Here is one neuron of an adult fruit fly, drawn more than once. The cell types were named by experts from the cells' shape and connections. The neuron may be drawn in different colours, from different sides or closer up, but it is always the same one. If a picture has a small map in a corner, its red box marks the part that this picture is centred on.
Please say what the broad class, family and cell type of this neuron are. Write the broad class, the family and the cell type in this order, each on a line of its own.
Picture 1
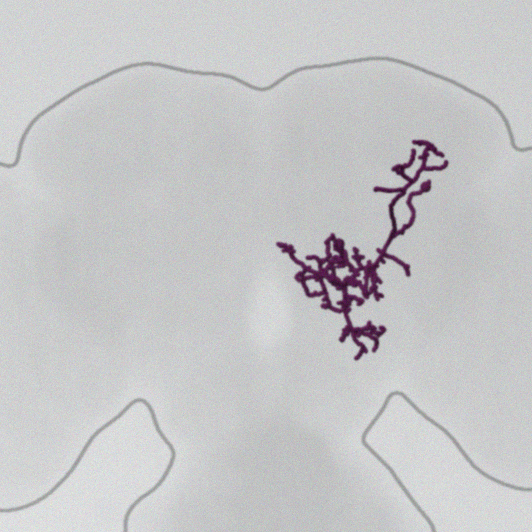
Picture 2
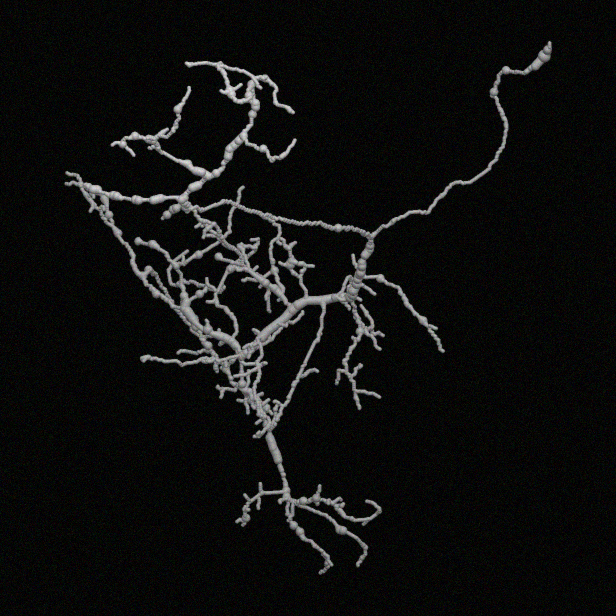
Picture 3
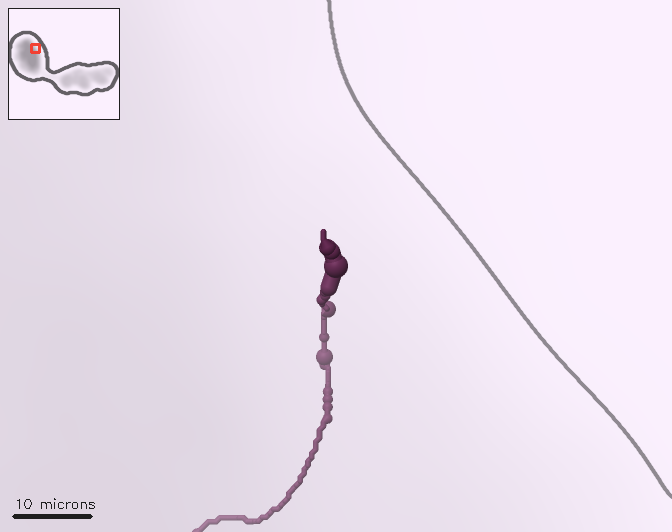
central-brain intrinsic neuron
hemilineage DL1_ventral
AOTU048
